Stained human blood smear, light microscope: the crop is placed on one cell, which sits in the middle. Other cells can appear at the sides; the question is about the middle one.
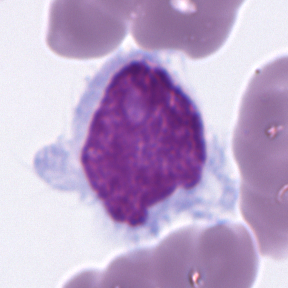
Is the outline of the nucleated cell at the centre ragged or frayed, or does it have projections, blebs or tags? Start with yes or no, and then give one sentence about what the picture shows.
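Yes. A pale blue cytoplasmic bulge projects from the left side of the cell.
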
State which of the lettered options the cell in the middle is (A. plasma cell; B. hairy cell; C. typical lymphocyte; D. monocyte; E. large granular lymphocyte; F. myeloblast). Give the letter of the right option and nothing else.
B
